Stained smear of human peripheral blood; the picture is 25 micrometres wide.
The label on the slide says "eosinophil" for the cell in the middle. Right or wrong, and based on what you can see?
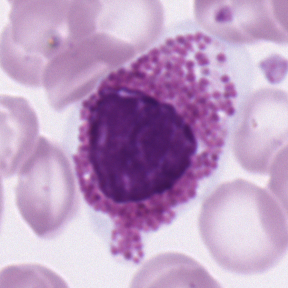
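Cytoplasm packed with coarse, round, reddish-purple granules, fairly uniform in size; a small tongue of granules extends downward from the bottom of the cell. Outline uneven, scalloped by granules at the margin. Nucleus dark purple, chromatin dense. The tight packing and the dense, dark purple chromatin favour eosinophil.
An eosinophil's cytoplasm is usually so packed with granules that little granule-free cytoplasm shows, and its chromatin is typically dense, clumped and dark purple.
The coarse reddish-purple granules tell against myelocyte.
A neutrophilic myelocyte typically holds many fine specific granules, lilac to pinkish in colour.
Verdict: eosinophil fits.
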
